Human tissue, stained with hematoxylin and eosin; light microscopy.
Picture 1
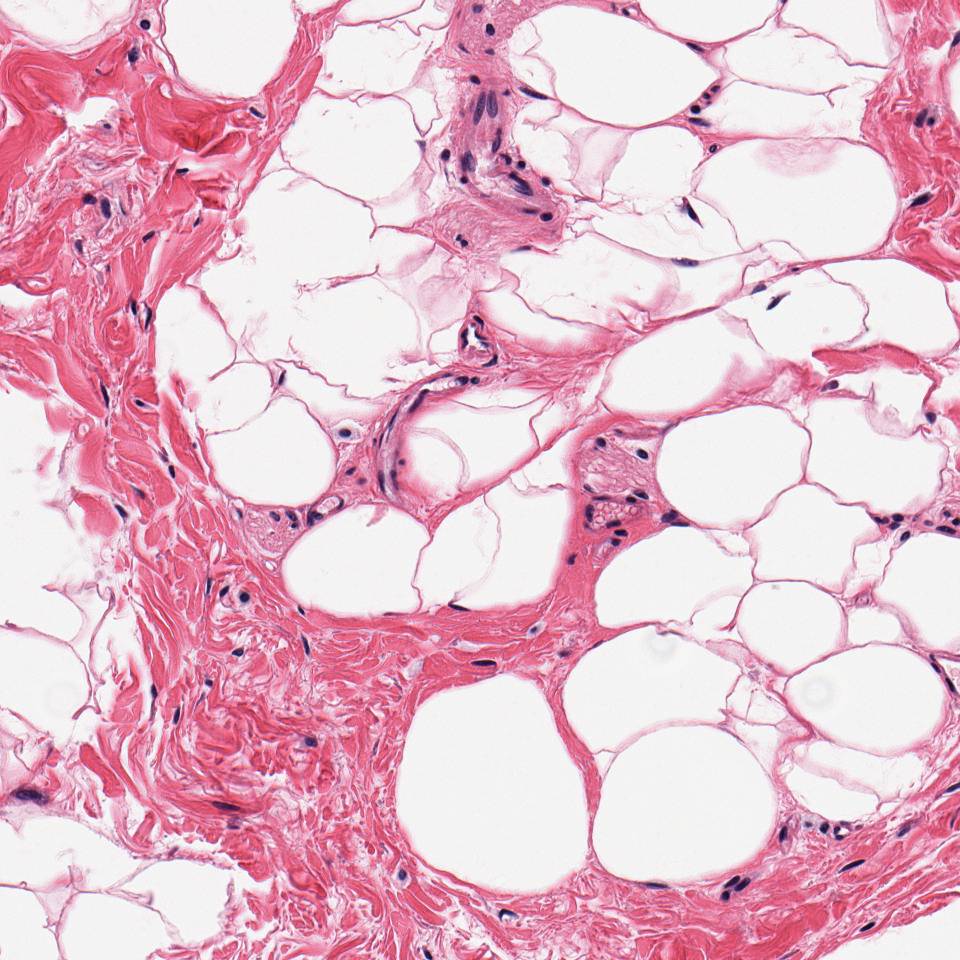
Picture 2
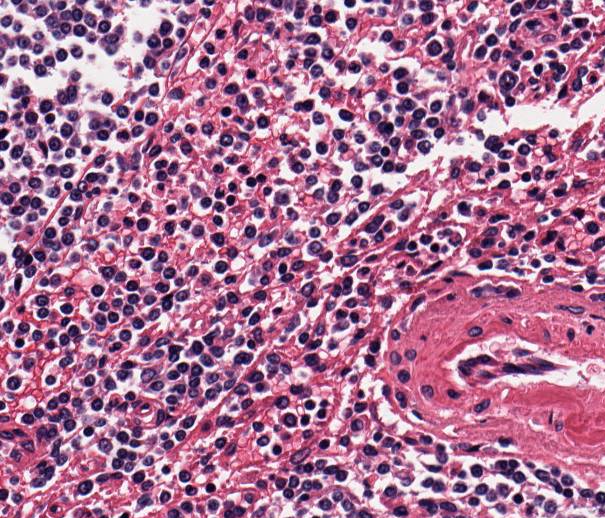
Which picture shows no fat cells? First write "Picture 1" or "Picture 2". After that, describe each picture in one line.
Picture 2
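Picture 1: Lobules of fat cells are separated by bands of pink fibrous tissue that are broadest along the left side and bottom of the field.
Picture 2: No fat cells are seen in the field.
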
